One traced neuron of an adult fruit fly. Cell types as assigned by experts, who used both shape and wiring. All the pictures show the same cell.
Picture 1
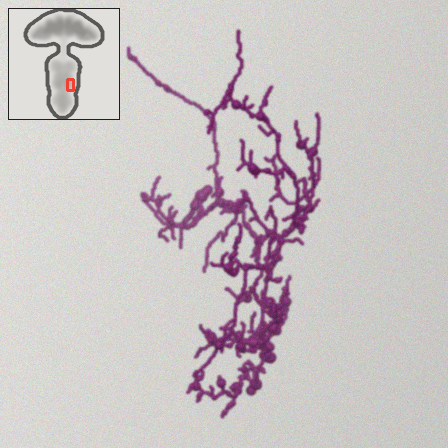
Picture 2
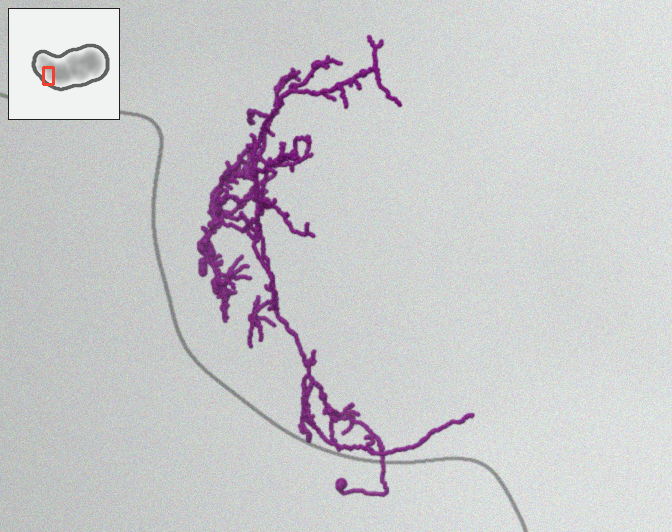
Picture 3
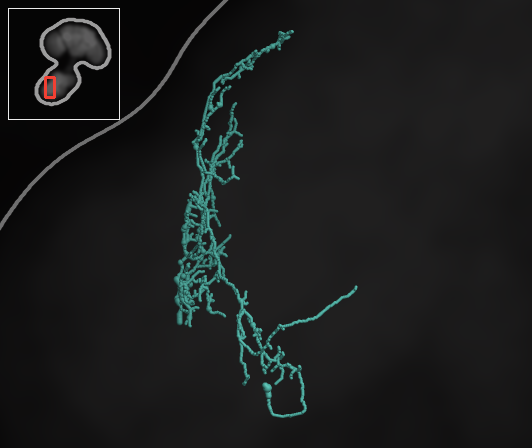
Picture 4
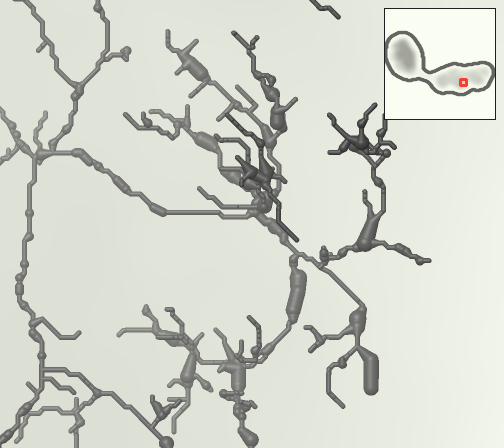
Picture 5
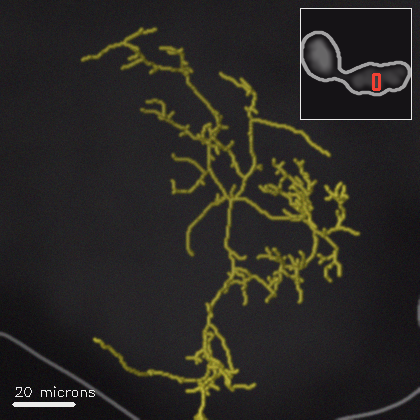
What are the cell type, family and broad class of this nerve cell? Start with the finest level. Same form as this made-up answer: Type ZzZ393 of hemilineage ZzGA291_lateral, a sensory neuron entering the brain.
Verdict: Type IN13A062 of hemilineage 13A, a nerve-cord intrinsic neuron.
